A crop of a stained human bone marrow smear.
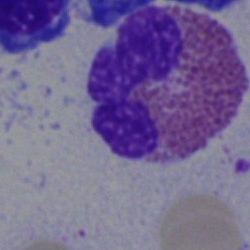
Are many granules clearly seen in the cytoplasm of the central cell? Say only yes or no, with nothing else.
Yes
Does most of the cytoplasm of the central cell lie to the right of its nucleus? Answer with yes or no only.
Yes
